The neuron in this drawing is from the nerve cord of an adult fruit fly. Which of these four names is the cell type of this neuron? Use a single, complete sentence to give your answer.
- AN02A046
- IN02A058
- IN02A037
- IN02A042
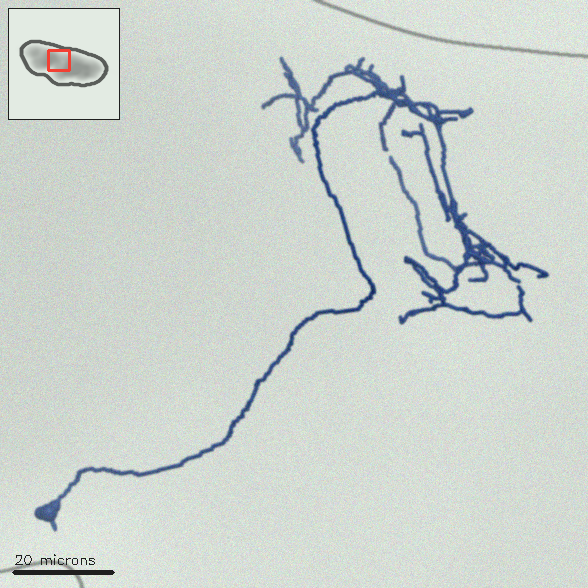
This neuron falls under the cell type IN02A058.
